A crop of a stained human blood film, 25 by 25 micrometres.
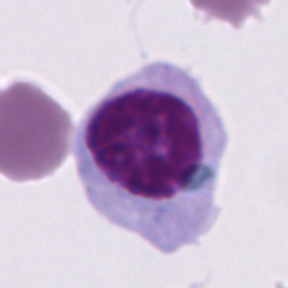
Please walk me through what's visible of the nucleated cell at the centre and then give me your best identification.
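Irregular outline here, with several blunt angular corners. The nucleus sits toward the upper left, leaving the widest band of cytoplasm below it, and I find no granules. There's a dark grey-green smudge on the nucleus's lower right edge. So, a hairy cell.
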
